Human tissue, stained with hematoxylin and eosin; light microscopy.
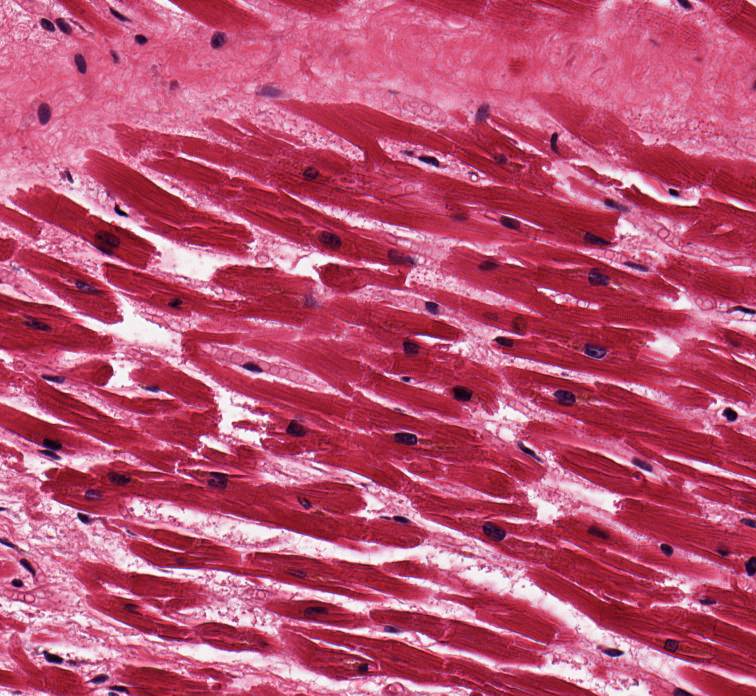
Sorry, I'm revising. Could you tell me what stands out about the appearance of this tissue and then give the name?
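Let me look at the fibres first: many of them branch and join their neighbours. The muscle cell nuclei sit in the centre of the fibres, and they are oval and dark purple. Most fibre segments carry a single nucleus, not a row of many. This is the left ventricle of the heart.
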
